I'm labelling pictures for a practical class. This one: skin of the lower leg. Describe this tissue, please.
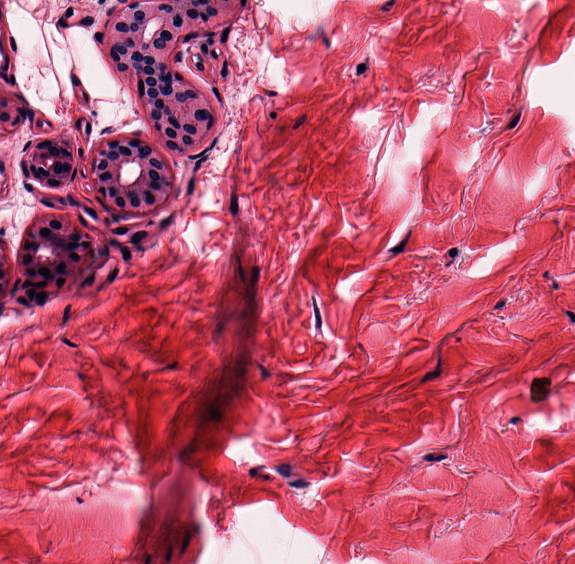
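So: densely packed pink collagen fills most of the field, with epithelial tubules only in the upper left corner. The clearest tubule there has a small round empty lumen centrally; its cells' nuclei are round, dark purple, crowded. Between collagen bundles, just sparse, small, dark spindle-shaped nuclei.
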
